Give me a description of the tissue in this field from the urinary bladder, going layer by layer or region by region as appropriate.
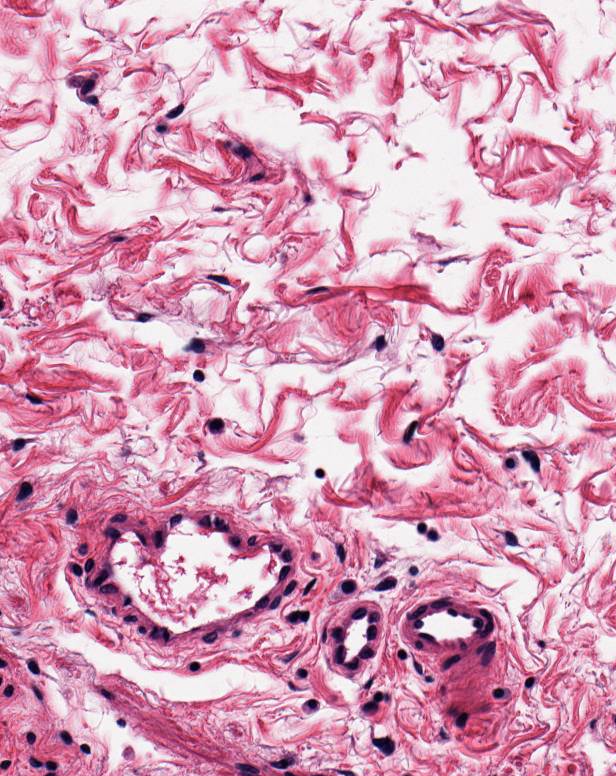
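Loose, wavy pink collagen bundles separated by wide clear spaces make up the upper two-thirds of the field. In the bottom part, around the vessels, collagen is more closely packed. Cells are sparse, their small dark oval to spindle nuclei scattered between the collagen bundles. At lower right, two small round thicker-walled vessels sit side by side.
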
